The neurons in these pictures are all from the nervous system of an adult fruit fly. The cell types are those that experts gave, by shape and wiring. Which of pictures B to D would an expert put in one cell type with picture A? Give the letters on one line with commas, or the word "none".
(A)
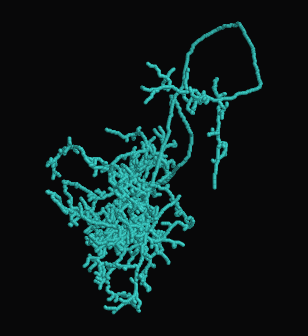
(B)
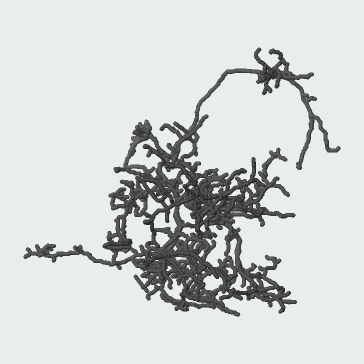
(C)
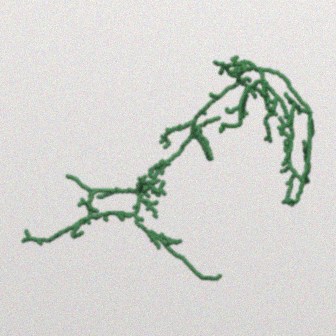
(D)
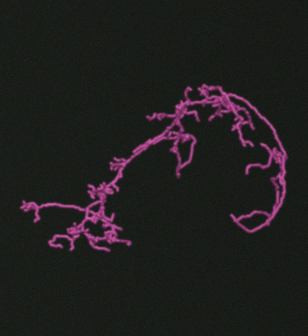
B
